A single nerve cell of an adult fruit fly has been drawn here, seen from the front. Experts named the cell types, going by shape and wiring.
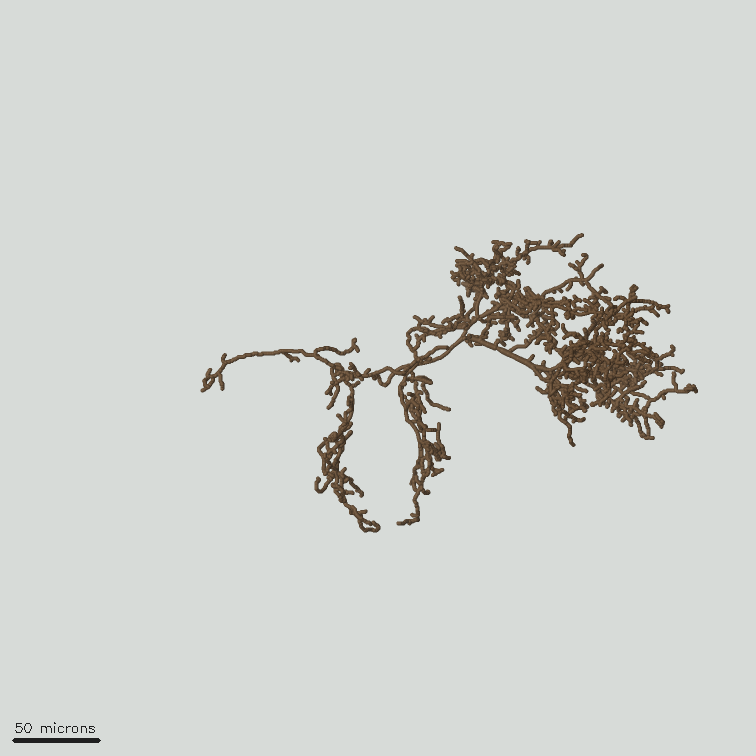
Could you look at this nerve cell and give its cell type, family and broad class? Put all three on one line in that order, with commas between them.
CL319, hemilineage VLPp2, central-brain intrinsic neuron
